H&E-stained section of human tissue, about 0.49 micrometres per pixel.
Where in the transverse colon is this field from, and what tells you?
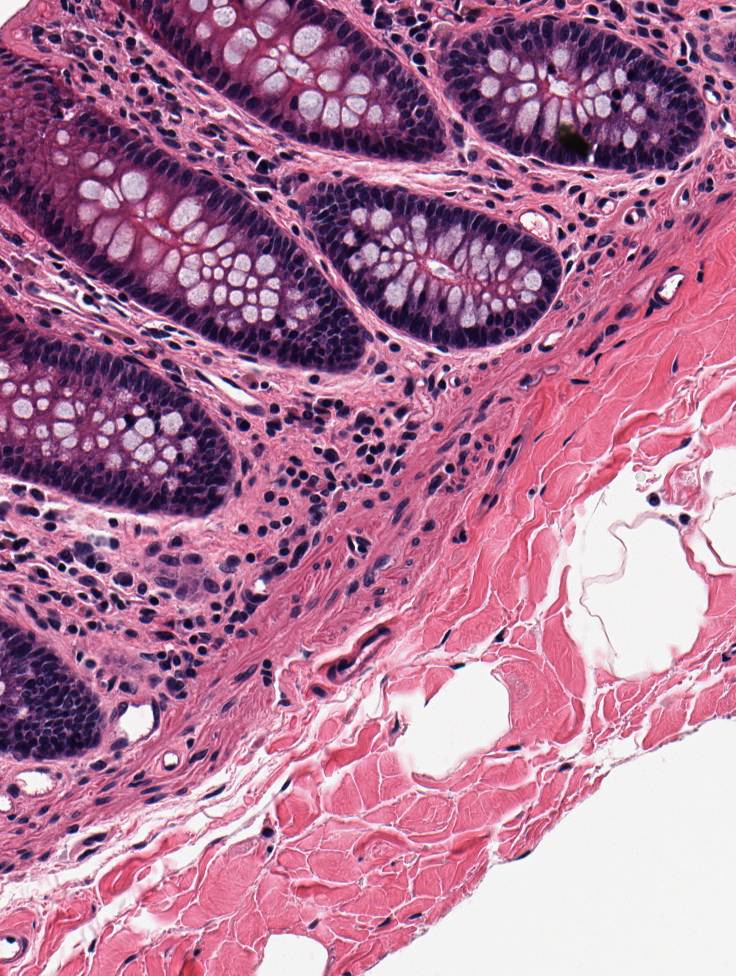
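This is colonic mucosa. Closely packed, unbranched crypts are cut as elongated ovals with narrow central lumens, their inner parts crowded with goblet cells holding pale mucin vacuoles.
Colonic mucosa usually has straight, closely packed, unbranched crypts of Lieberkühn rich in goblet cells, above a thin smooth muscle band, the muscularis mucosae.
That band runs diagonally beneath the crypt bases.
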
